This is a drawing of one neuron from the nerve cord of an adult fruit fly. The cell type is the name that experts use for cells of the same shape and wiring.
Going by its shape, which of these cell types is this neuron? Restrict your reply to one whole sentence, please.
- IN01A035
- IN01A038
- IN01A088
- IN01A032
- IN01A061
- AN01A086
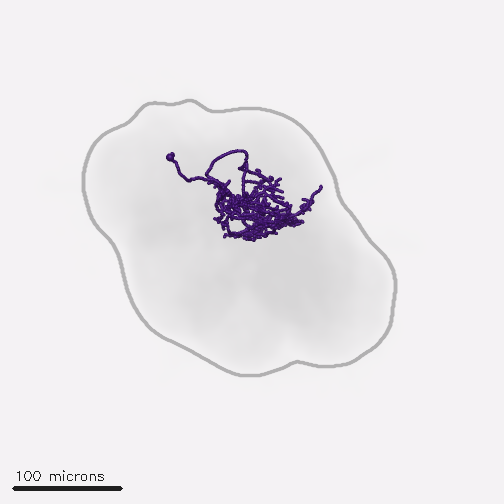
This neuron is categorized as cell type IN01A032.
